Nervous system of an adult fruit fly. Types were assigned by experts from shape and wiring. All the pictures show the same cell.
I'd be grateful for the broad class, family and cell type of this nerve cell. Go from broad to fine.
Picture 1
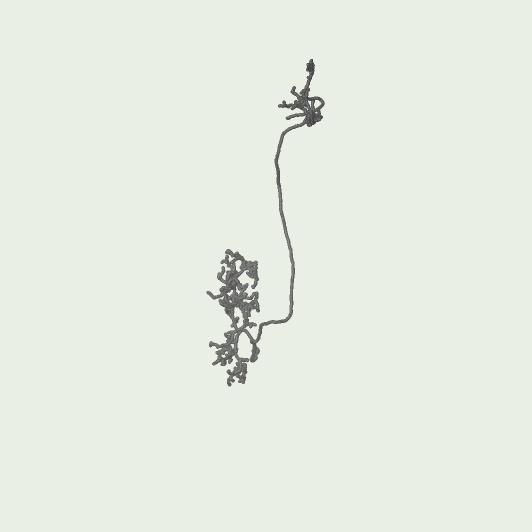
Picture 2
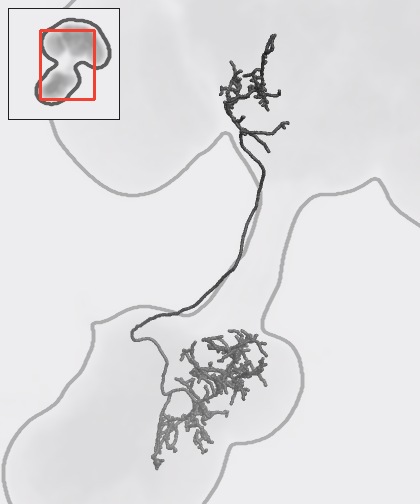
ascending neuron; hemilineage 06B; AN06B011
